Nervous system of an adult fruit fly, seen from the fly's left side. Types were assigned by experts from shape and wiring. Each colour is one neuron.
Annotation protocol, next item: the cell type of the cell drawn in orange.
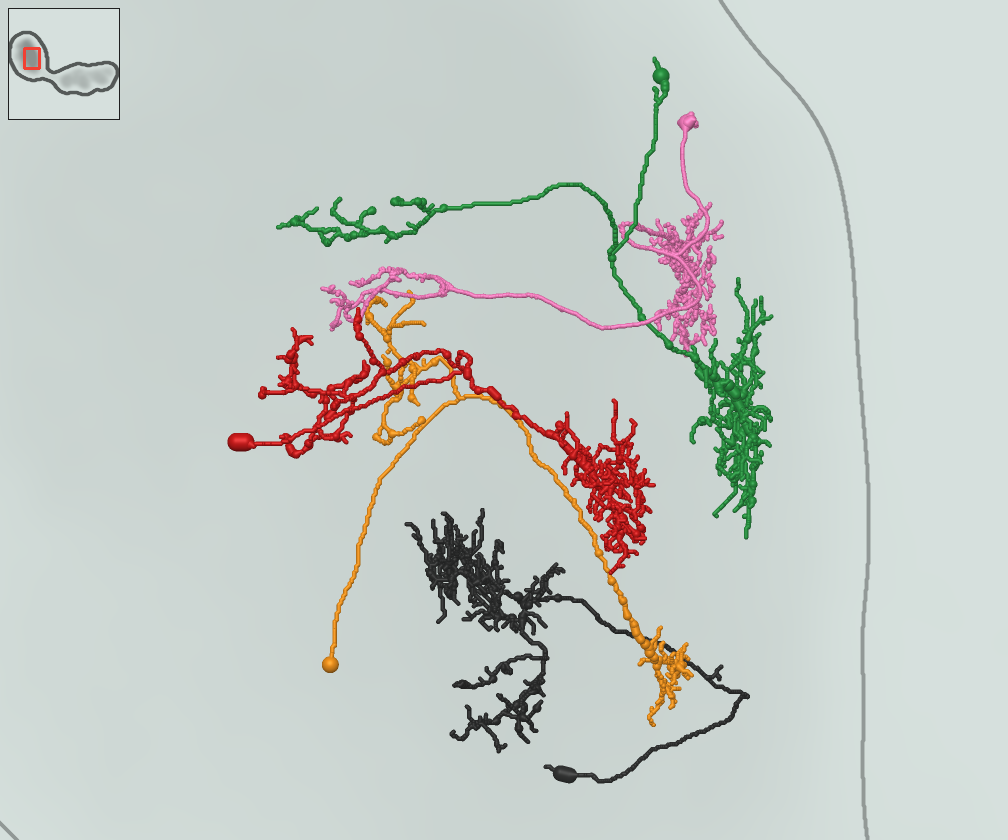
LC12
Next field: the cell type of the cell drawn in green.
LC11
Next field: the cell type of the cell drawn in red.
LC17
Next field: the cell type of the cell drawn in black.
Tm24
